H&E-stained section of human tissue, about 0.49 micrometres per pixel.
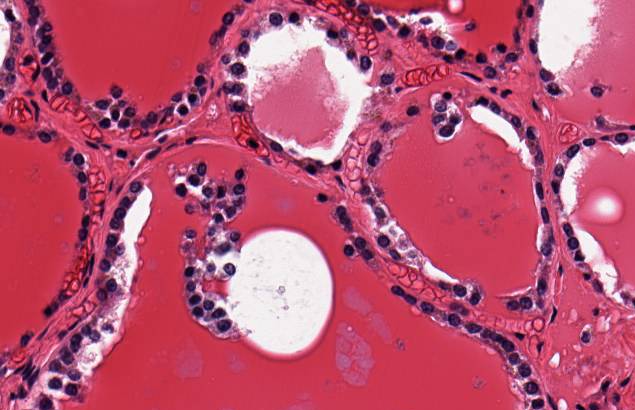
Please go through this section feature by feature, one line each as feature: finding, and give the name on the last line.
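Follicles: large, rounded, closely packed, separated only by thin septa
Lining: a single layer of low cuboidal to flattened epithelial cells
Nuclei: small, round, dark-staining, fairly uniform in size
Connective tissue between follicles: scant
Name: thyroid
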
